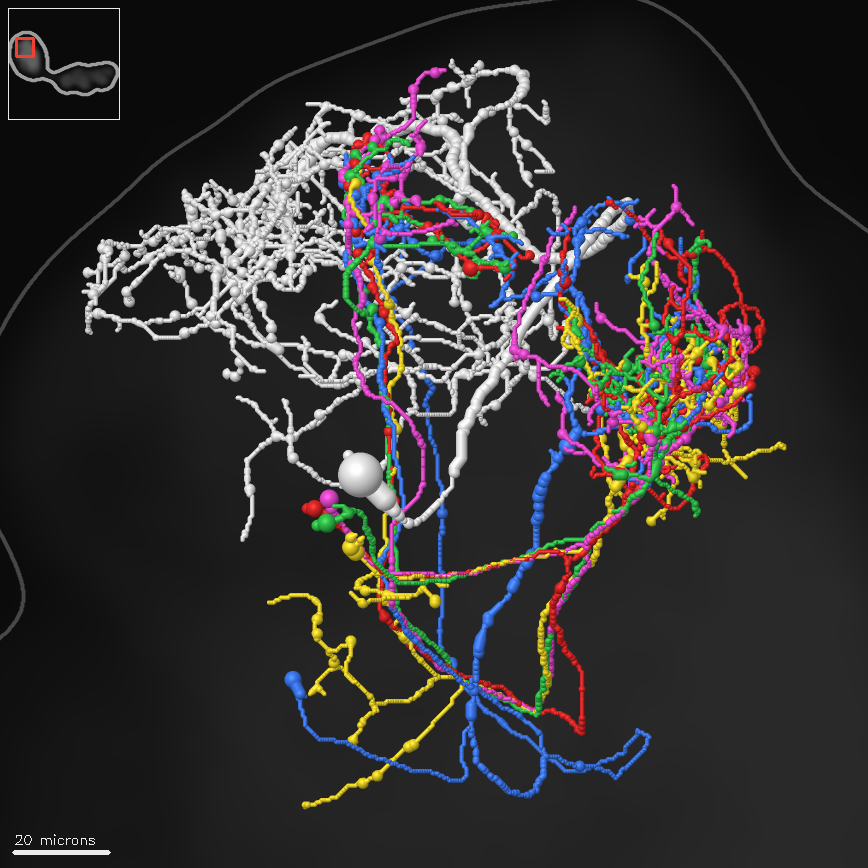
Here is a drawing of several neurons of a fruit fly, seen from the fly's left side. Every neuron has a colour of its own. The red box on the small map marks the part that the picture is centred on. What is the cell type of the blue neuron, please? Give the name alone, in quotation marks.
"LHAV1d1"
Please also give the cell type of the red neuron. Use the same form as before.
"CB2596"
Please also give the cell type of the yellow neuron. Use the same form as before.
"LHAV2b7_a"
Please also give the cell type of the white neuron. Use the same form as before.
"NPFL1-I"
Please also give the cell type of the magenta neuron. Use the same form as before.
"LHAV2c1"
